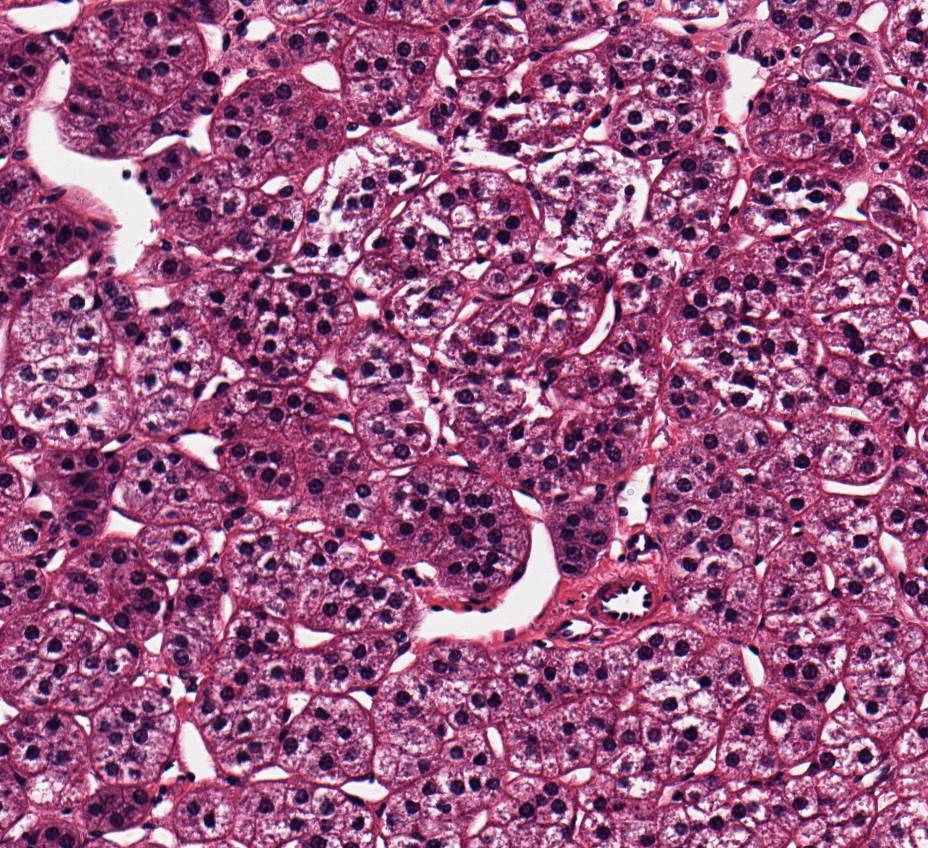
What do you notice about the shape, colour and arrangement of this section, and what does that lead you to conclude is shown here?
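Cells here are packed into rounded nests throughout, with thin pink septa between them. Their cytoplasm is granular and pink-purple, many cells showing fine clear vacuoles. Narrow slit-like spaces run between the nests, lined by flattened, elongated nuclei. Just below centre there's a small vessel with an open lumen, to the right of a curved empty space. It's adrenal gland.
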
